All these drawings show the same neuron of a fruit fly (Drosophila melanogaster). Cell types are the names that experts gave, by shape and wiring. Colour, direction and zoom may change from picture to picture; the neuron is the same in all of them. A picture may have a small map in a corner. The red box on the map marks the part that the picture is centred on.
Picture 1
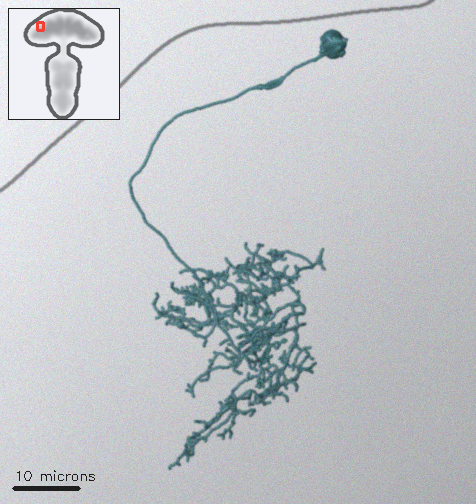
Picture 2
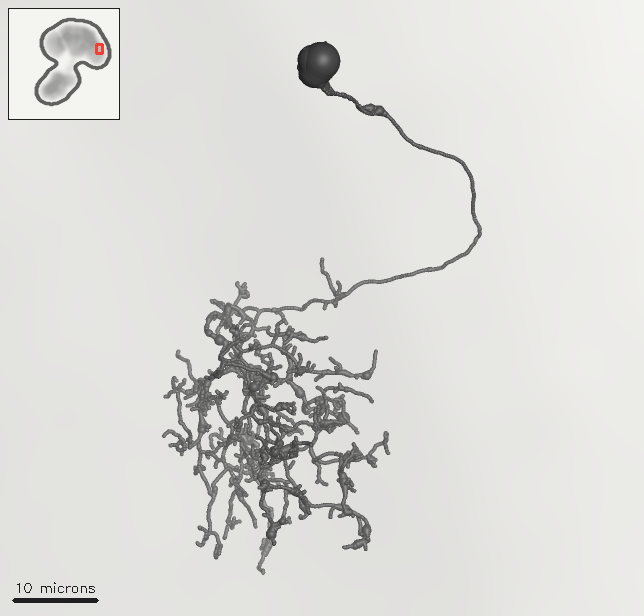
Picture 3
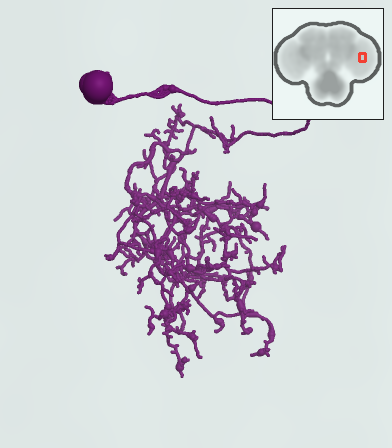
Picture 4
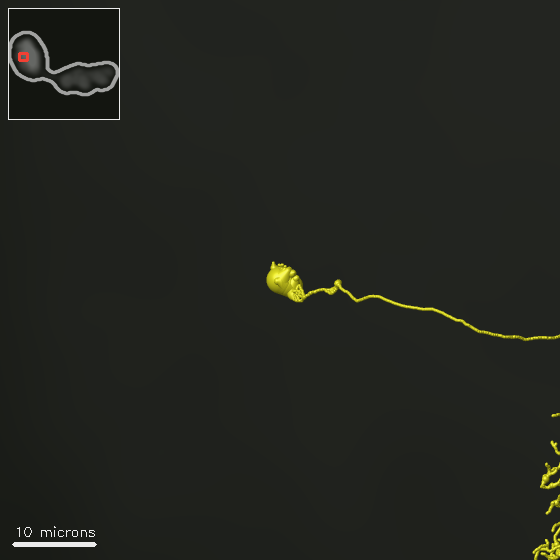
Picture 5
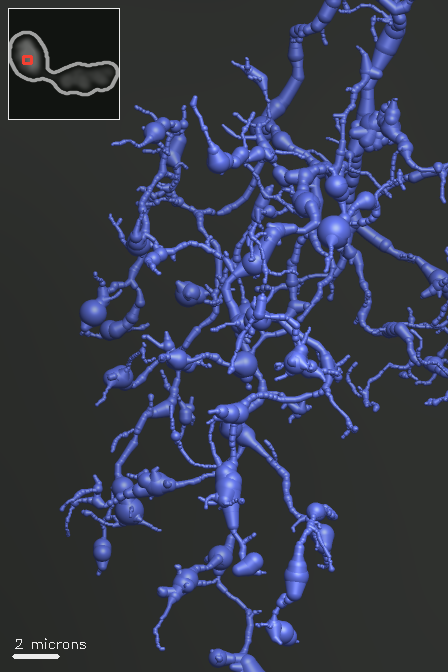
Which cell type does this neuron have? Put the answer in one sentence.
The cell type is Mi16.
